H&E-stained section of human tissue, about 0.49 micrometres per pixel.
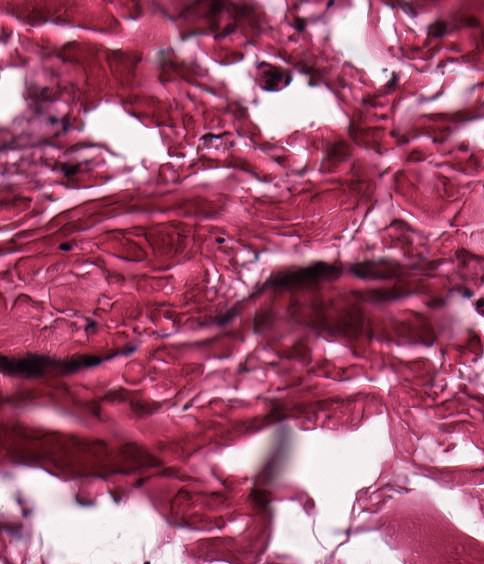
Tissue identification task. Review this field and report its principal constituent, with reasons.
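That's dermis. The whole thing is deeply eosinophilic, wavy bundles of fibres holding very few cells, only a few small, dark nuclei scattered between them.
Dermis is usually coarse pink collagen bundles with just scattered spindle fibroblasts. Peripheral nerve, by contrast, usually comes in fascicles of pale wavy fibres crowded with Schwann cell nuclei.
Across the middle the bundles run mostly horizontally, and there's no epithelium anywhere.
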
